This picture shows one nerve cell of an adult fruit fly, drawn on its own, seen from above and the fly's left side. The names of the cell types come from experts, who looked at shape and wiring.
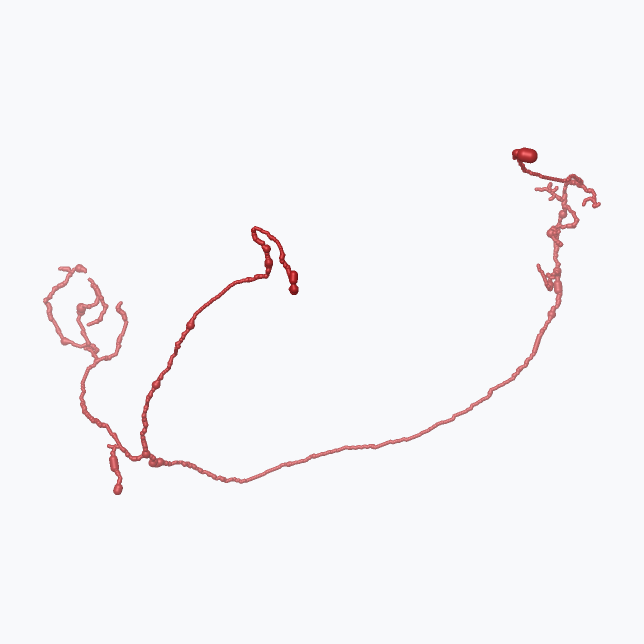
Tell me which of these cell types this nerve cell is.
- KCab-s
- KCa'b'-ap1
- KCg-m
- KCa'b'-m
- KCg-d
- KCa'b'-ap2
KCa'b'-m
